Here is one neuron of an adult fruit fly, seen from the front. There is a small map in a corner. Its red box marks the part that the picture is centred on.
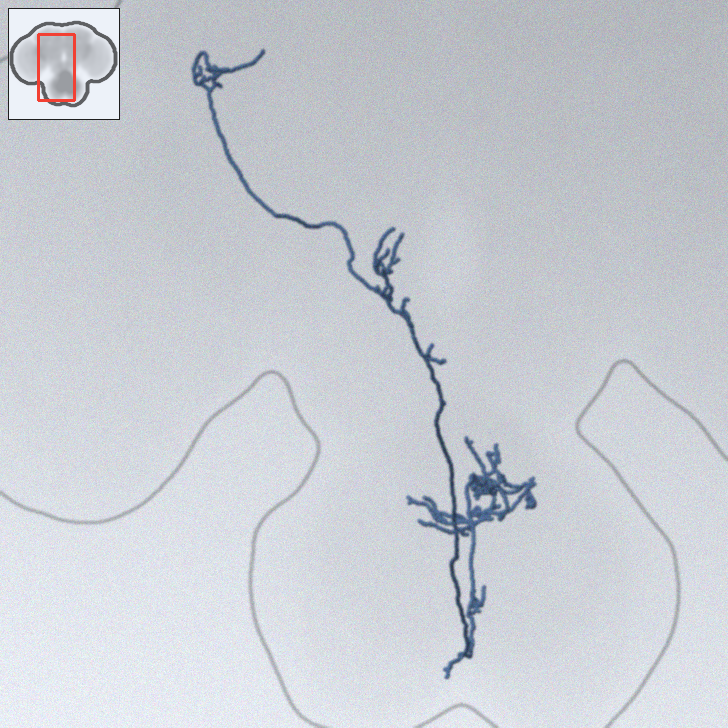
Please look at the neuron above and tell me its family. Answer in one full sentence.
The neuron is counted in family hemilineage 09B.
